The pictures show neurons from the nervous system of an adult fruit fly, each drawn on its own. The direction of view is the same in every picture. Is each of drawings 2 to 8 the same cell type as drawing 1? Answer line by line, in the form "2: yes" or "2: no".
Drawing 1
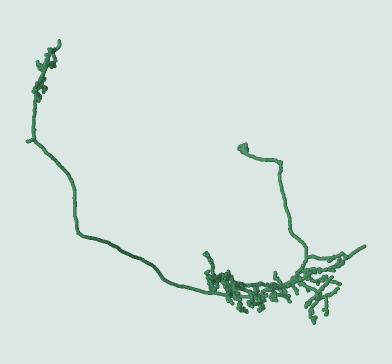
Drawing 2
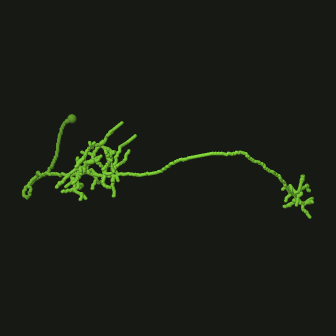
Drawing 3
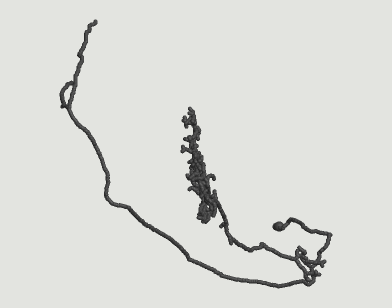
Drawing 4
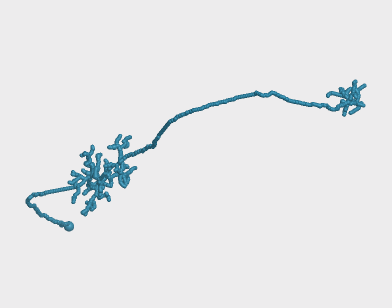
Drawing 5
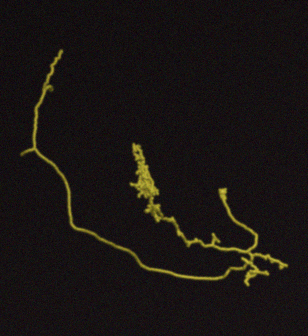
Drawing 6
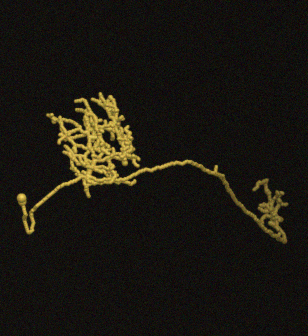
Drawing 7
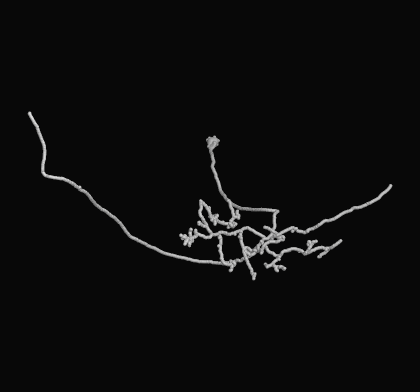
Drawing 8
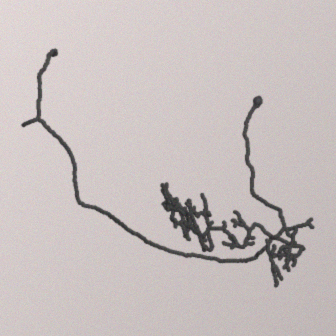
2: no
3: yes
4: no
5: yes
6: no
7: yes
8: yes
